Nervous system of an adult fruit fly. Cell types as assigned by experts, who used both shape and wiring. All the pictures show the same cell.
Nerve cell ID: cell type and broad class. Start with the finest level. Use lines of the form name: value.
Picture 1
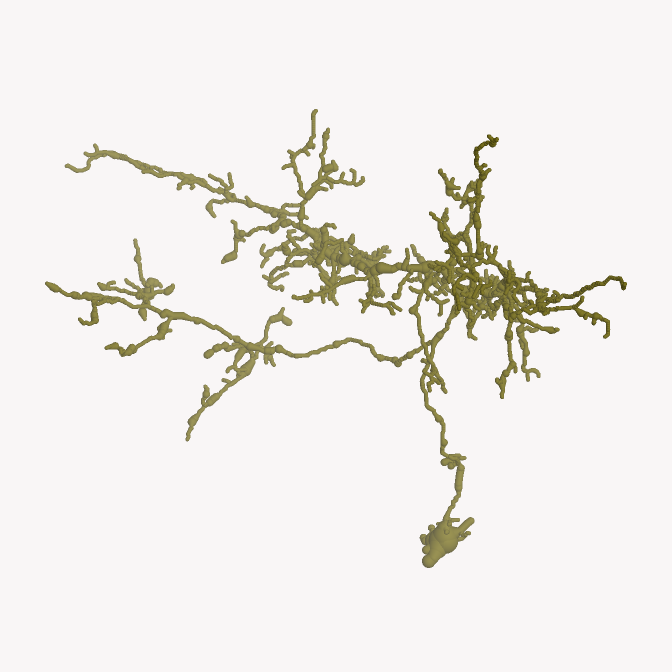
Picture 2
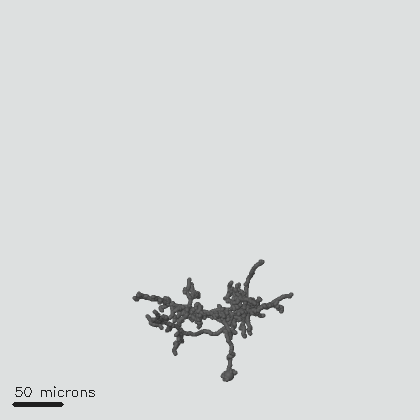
cell type: GNG085
broad class: central-brain intrinsic neuron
